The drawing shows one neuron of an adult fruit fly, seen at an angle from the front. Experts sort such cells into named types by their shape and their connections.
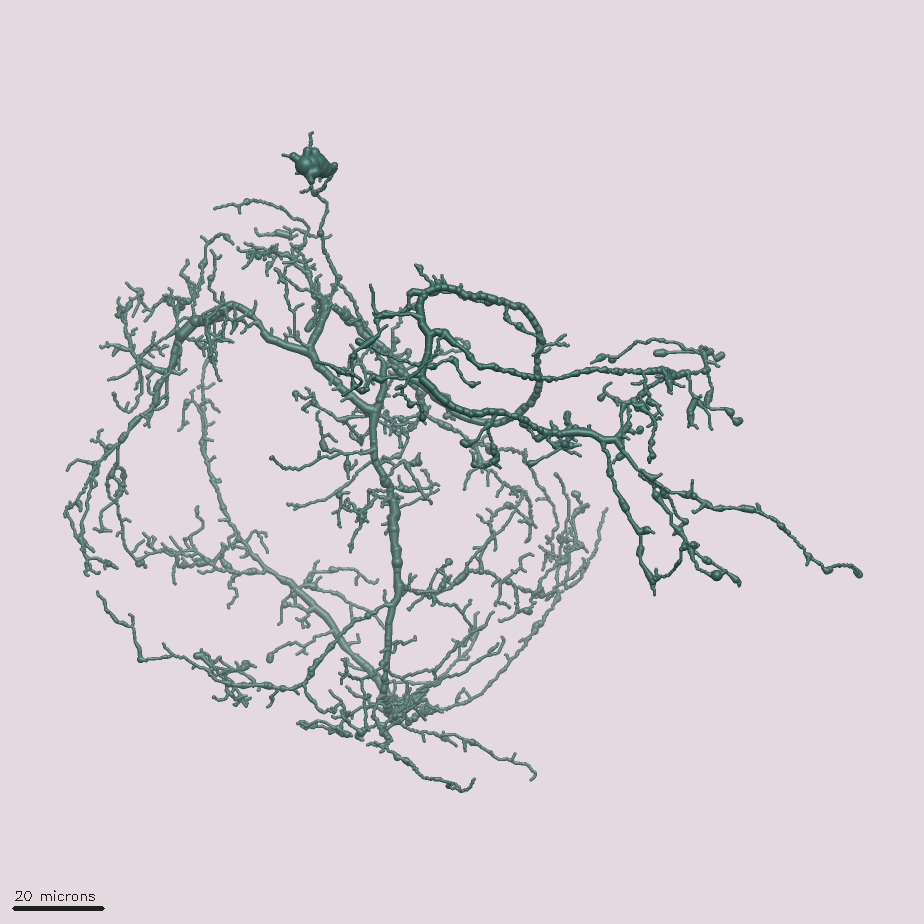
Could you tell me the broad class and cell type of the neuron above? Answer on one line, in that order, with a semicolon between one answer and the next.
nerve-cord intrinsic neuron; INXXX035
